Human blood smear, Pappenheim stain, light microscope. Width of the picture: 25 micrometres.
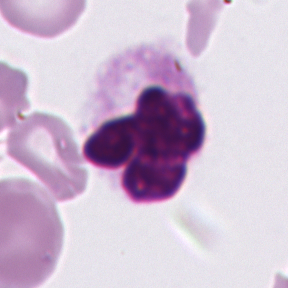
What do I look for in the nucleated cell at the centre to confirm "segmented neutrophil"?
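Segmented neutrophil: size and cytoplasm colour agree with the usual.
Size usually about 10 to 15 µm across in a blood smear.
This cell: about 14 by 11 micrometres, within range.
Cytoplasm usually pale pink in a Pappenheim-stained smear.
Here pale pinkish-lilac, in line with that; lies mostly above the nucleus. Granules: fine, faint, pinkish-violet. Nucleus: about 10 micrometres across, toward the bottom of the cell, filling about 60% of its area. Chromatin: dense, deep purple throughout the lobes. Outer cell edge: faint, irregular.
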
